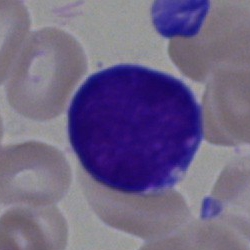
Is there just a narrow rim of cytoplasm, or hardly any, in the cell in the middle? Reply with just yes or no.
Yes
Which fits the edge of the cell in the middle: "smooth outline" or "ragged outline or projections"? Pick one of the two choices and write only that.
Smooth outline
